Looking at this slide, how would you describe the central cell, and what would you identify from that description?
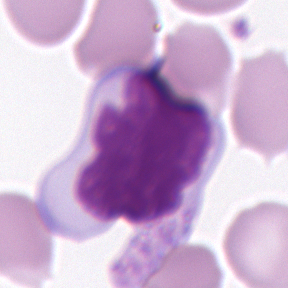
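See how it's stretched along a diagonal rather than round, with a small square notch cut into the nucleus at its upper left. Cytoplasm's pale greyish blue, a wider rim left of the nucleus than right. It's a large granular lymphocyte.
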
